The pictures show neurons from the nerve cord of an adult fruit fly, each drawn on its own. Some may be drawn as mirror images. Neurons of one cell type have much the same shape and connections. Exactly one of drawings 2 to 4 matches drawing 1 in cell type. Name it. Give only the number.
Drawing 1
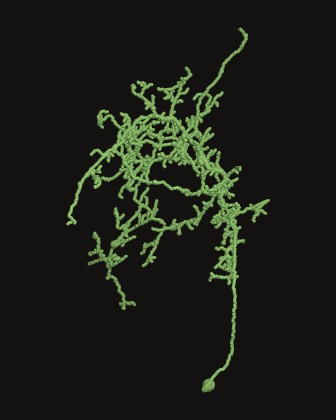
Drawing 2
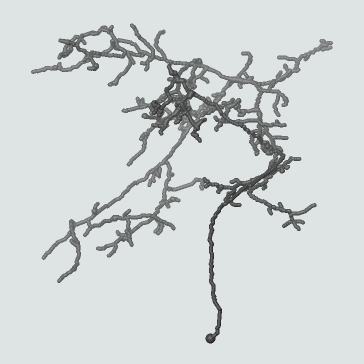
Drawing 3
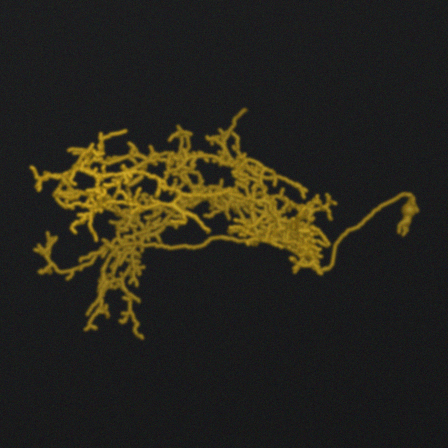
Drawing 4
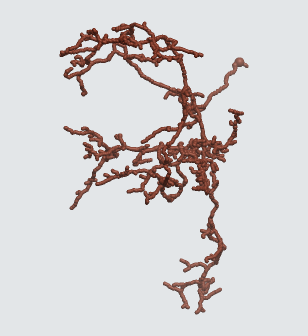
3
